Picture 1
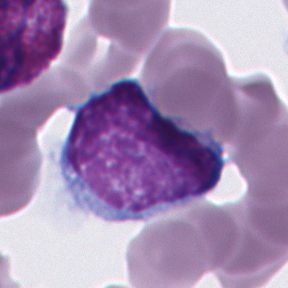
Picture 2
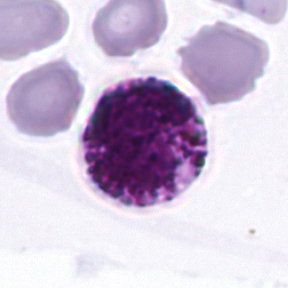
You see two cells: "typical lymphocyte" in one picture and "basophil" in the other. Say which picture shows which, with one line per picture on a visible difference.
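Picture 1 shows a typical lymphocyte: No granules can be seen in the cytoplasm.
Picture 2 shows a basophil: The cell is crowded with coarse dark purple granules.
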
